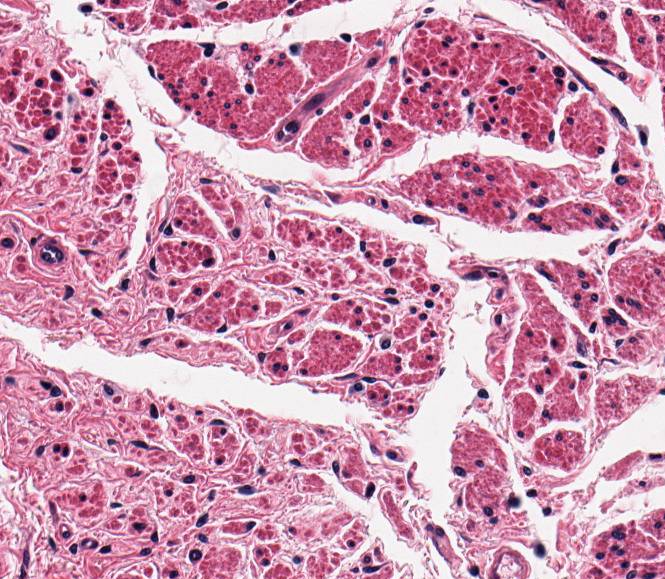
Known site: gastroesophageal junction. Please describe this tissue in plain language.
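White clefts running broadly left to right split the tissue into irregular bundles. Inside them, fibres are cut mostly across: small rounded pink profiles packed side by side. Nuclei small, dark, mostly round to oval, scattered singly among them. No epithelium or glands anywhere.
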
